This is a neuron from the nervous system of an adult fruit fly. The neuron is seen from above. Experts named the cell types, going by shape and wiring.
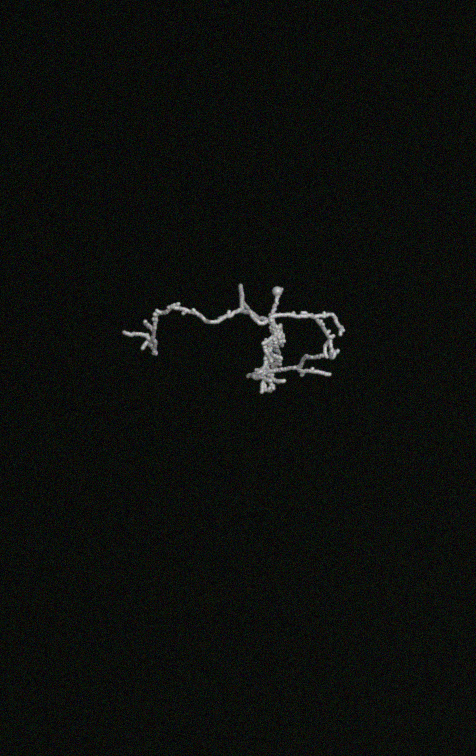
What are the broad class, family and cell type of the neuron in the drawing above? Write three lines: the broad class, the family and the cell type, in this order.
central-brain intrinsic neuron
hemilineage FLAa3
VES206m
